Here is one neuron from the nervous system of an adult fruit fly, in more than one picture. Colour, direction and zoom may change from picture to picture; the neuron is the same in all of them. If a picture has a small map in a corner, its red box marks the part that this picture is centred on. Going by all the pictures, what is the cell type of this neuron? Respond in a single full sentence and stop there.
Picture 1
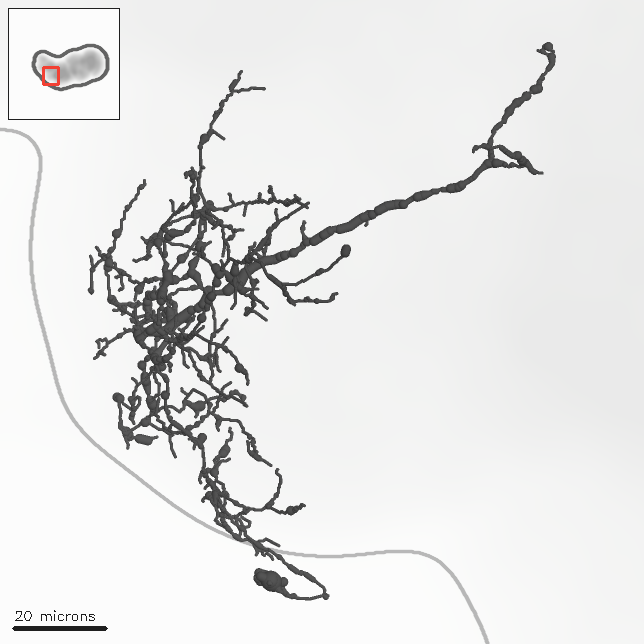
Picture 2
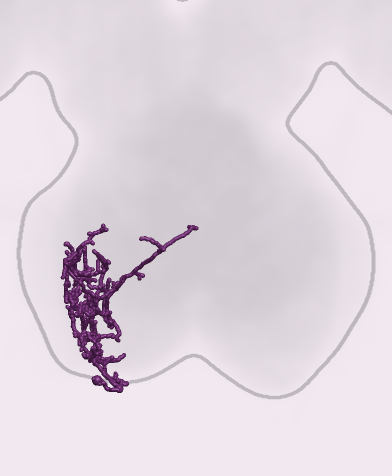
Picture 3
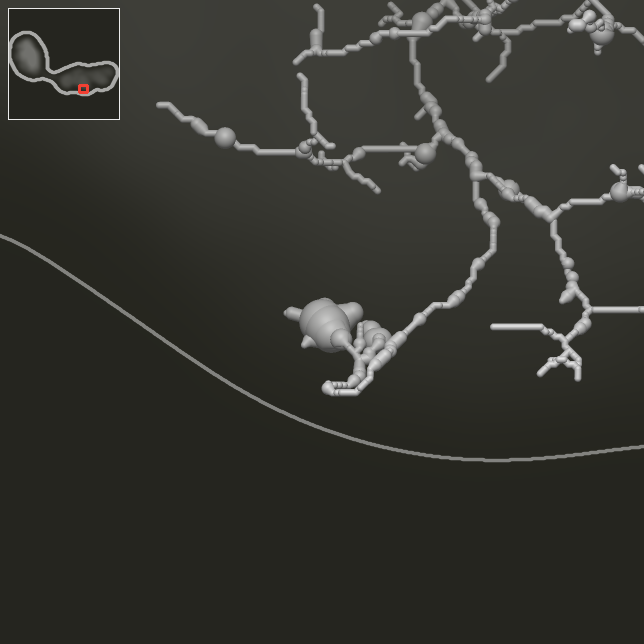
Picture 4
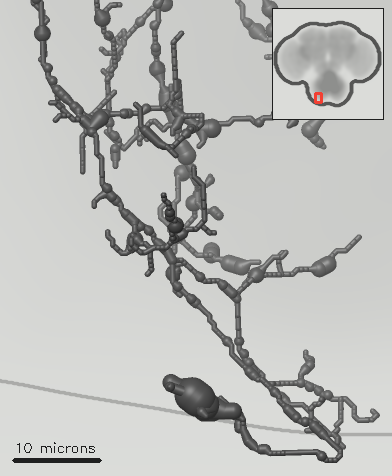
This neuron is a member of the IN13A032 cell type.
